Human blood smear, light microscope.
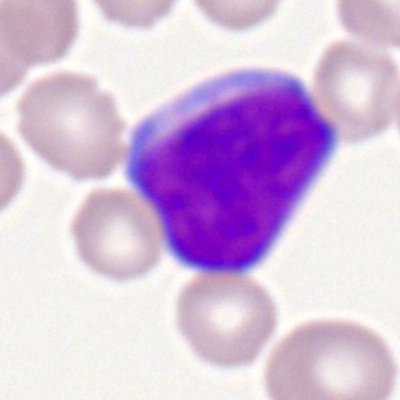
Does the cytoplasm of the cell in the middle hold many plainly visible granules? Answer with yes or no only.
No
